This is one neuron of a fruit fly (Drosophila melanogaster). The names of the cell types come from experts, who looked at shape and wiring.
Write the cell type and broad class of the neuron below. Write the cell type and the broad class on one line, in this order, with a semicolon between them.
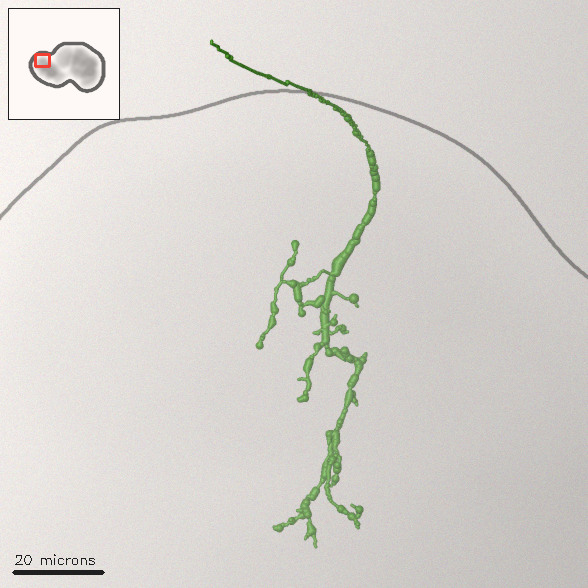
SNxx14; sensory neuron entering the nerve cord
